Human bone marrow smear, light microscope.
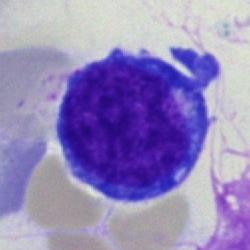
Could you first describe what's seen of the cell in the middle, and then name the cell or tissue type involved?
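Chromatin in this cell is clumped into darker and lighter patches. Within the nucleus no distinct nucleolus is visible, and the cytoplasm shows no granules. From the upper right edge of the cell, a dark blue bleb projects. This is a proerythroblast.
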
